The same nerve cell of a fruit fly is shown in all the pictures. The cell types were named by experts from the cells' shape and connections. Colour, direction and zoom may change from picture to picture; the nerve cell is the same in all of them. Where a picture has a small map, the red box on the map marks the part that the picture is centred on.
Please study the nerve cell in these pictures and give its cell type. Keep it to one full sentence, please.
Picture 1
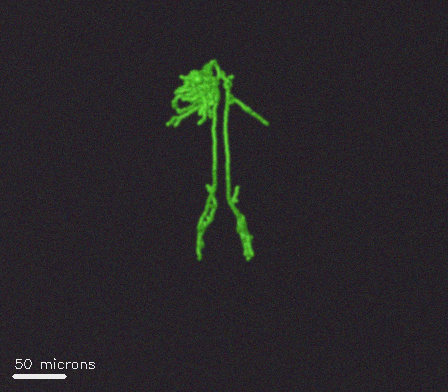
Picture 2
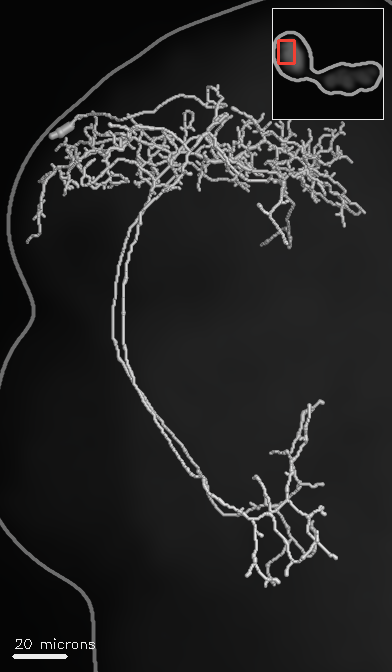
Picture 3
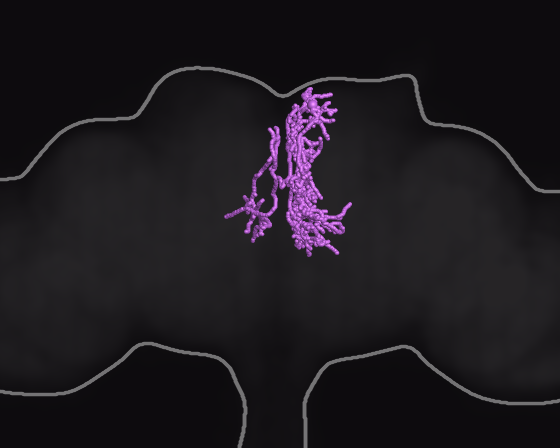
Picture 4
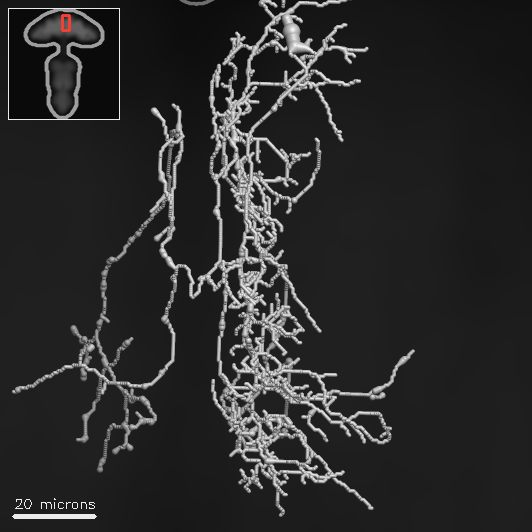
Included in the cell type SMP092 is this nerve cell.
